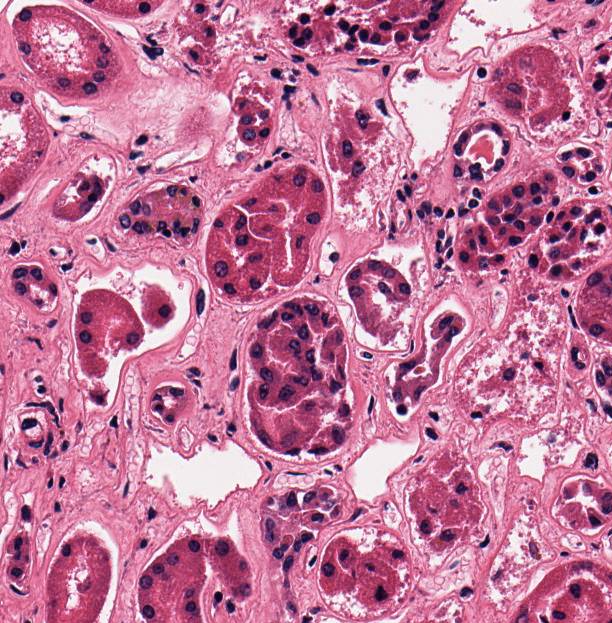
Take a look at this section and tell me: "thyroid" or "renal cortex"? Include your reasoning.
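This section is renal cortex. Its tubules are lined by a single layer of cuboidal to low columnar cells with abundant granular pink cytoplasm and small, round, evenly dark-staining nuclei. Many tubules with intact lining have only narrow, slit-like lumens. Between them lies loose, pale pink stroma with scattered small dark nuclei.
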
